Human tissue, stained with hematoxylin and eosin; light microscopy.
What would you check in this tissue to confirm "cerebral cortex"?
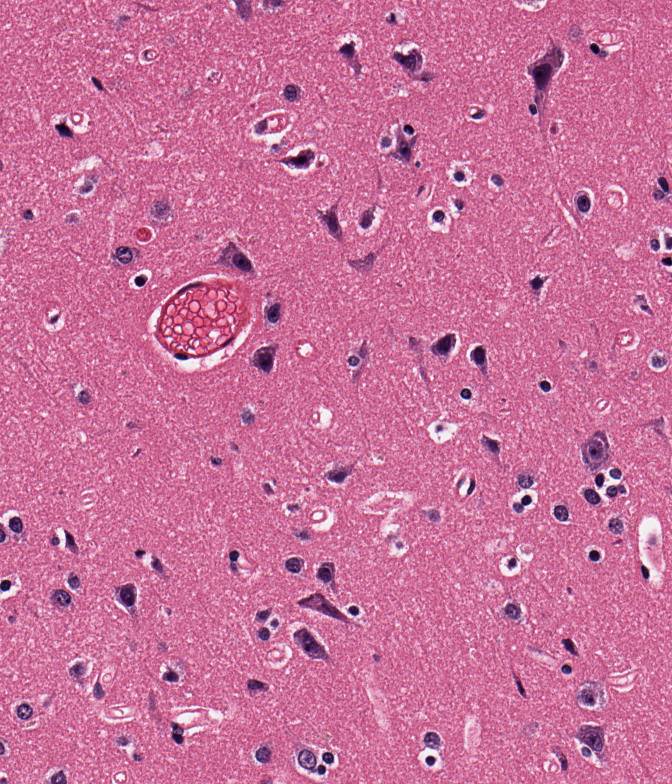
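Cerebral cortex; recorded in this field: No epithelium, glands or fat anywhere. Many neurons angular or triangular, bodies darkly stained and shrunken. Small round dark glial nuclei scattered evenly throughout. Many cells ringed by clear empty halos separating them from the neuropil.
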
